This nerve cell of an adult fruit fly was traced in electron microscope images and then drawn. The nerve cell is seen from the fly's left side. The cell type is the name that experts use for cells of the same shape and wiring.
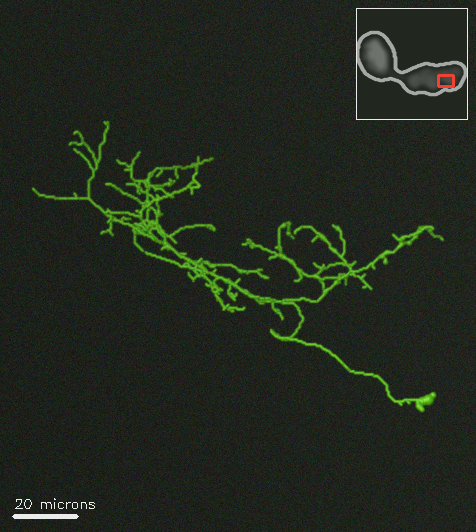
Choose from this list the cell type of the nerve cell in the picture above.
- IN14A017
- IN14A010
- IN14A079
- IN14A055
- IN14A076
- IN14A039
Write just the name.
IN14A039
